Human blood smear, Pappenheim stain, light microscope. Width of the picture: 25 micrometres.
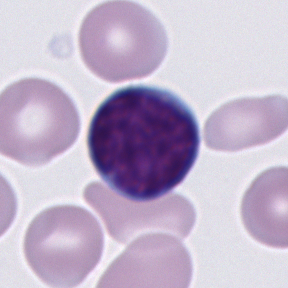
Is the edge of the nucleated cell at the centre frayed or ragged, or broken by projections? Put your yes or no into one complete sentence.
No, the outline of the cell is not ragged or frayed; it is smooth.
